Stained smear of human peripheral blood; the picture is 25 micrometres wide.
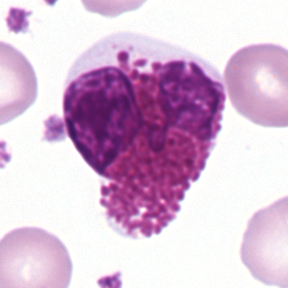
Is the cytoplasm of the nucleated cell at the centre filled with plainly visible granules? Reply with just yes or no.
Yes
